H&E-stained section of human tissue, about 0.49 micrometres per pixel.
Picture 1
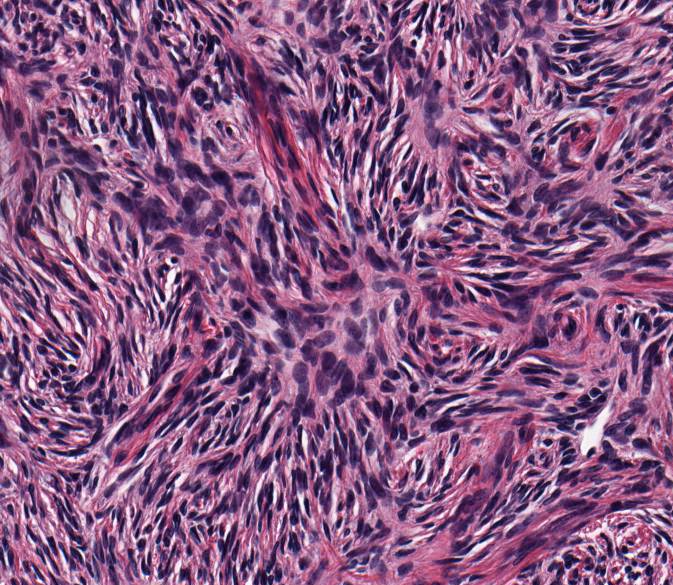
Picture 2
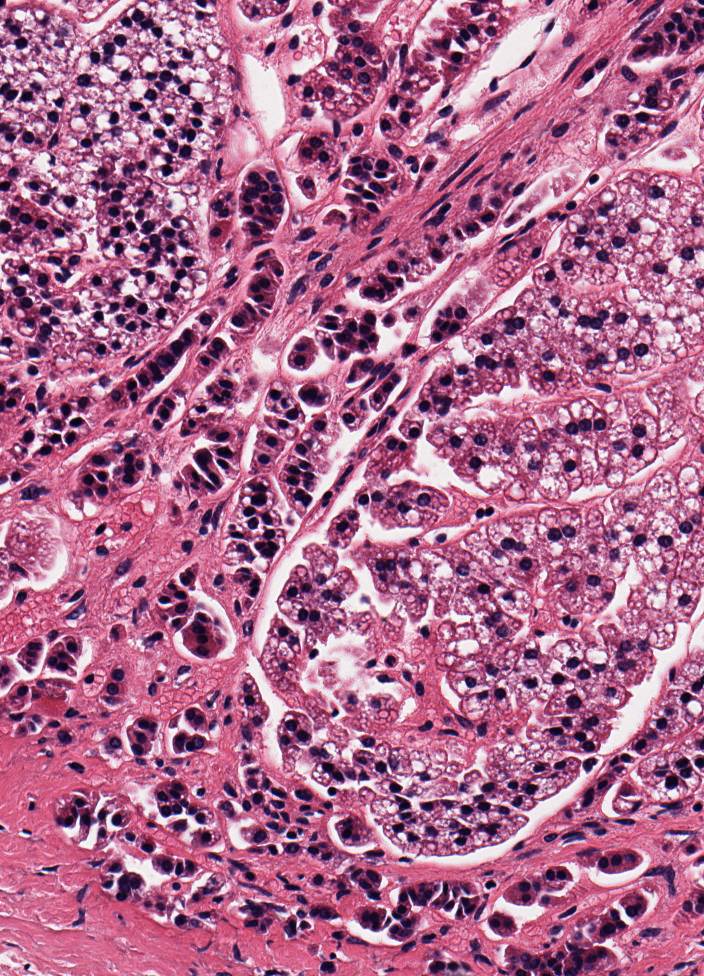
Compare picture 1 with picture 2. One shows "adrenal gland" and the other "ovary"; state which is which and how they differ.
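Ovary: picture 1. Adrenal gland: picture 2. Picture 1: densely packed spindle cells fill the whole field in short intersecting fascicles and whorls. Picture 2: large rounded nests of cells fill the upper-left corner and most of the right half. Nest cells: many have pale, finely bubbly vacuolated cytoplasm. Their nuclei are small, round and darkly stained. Spindle cells in picture 1: scant pale pink cytoplasm and indistinct borders. Most nuclei are elongated, dark-staining and tapered, some with a wavy outline. Stromal band in picture 2: elongated spindle-shaped nuclei lie parallel to its course.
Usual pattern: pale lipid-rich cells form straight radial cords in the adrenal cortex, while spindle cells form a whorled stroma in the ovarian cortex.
No fat cells are seen in picture 1.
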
